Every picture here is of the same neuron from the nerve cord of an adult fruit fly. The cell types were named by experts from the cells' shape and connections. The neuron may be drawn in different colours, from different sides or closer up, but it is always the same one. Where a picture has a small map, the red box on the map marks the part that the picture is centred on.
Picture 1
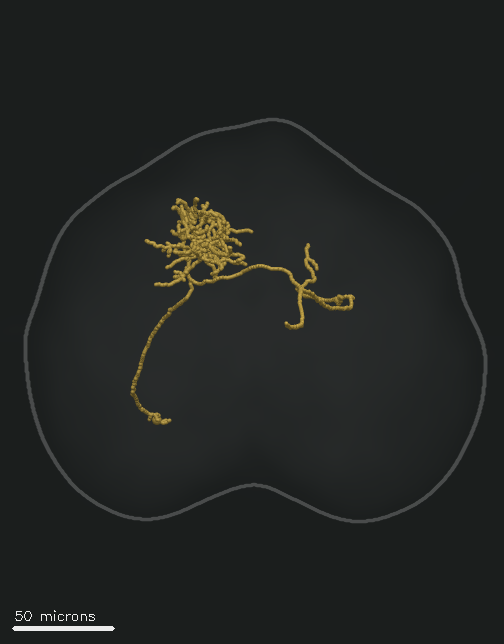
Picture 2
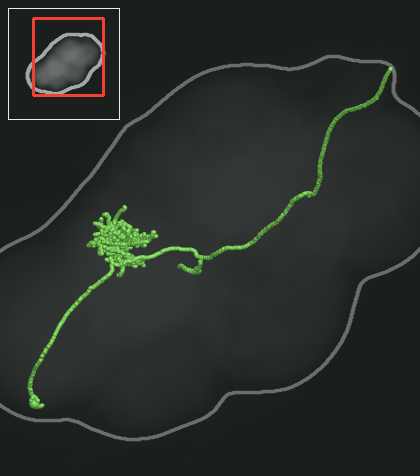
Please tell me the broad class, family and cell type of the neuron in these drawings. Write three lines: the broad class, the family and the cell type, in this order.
ascending neuron
hemilineage 07B
AN07B036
